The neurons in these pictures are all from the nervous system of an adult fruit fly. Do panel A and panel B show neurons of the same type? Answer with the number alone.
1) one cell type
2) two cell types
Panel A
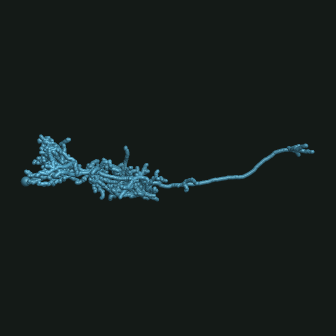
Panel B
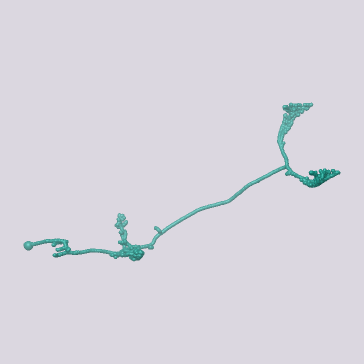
2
